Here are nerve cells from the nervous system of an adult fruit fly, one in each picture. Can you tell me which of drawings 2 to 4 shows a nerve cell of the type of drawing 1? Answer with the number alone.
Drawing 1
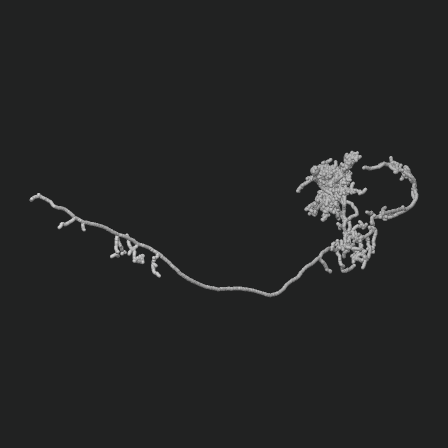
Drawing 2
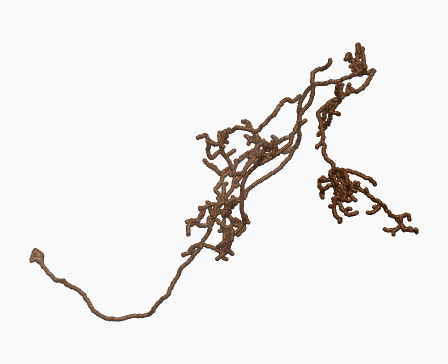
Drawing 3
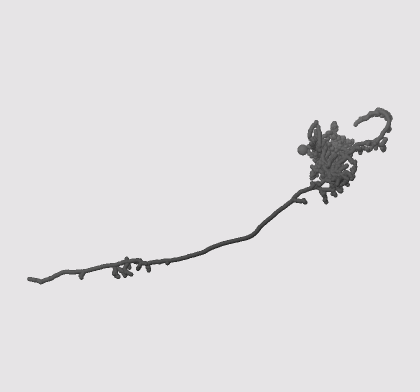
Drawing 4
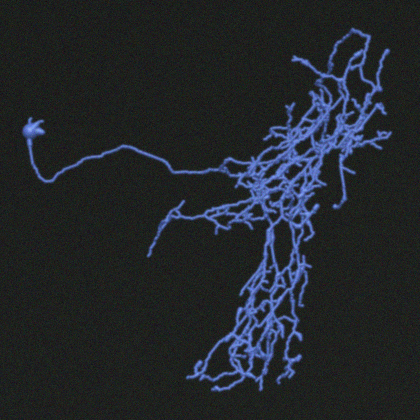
3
